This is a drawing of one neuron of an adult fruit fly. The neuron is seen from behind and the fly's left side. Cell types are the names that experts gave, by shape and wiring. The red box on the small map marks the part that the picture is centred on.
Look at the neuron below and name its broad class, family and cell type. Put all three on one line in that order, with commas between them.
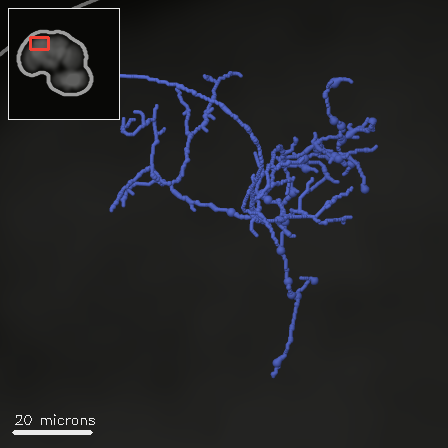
central-brain intrinsic neuron, hemilineage SLPad1_posterior, SMP208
